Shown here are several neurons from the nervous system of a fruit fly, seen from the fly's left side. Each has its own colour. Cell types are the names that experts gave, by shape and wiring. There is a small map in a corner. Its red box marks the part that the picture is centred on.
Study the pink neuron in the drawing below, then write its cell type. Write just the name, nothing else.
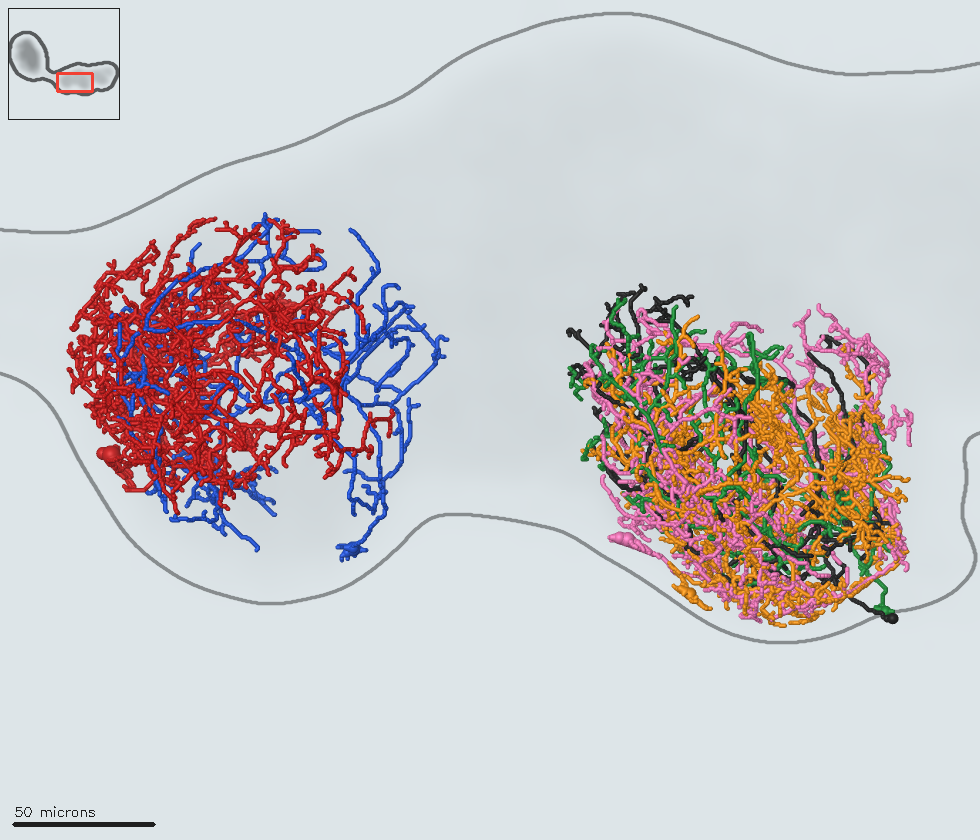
IN13A002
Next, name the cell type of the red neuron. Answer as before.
IN13A006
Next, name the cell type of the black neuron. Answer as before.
IN04B071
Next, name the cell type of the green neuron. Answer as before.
IN04B062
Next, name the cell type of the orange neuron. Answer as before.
IN13A005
